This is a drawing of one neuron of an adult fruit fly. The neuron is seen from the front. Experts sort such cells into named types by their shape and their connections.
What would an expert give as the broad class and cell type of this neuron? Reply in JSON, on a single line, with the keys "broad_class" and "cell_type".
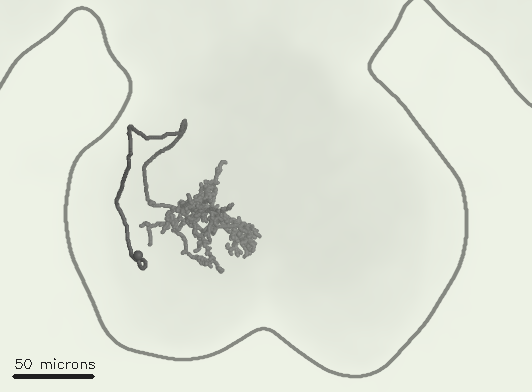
{"broad_class": "nerve-cord intrinsic neuron", "cell_type": "INXXX321"}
